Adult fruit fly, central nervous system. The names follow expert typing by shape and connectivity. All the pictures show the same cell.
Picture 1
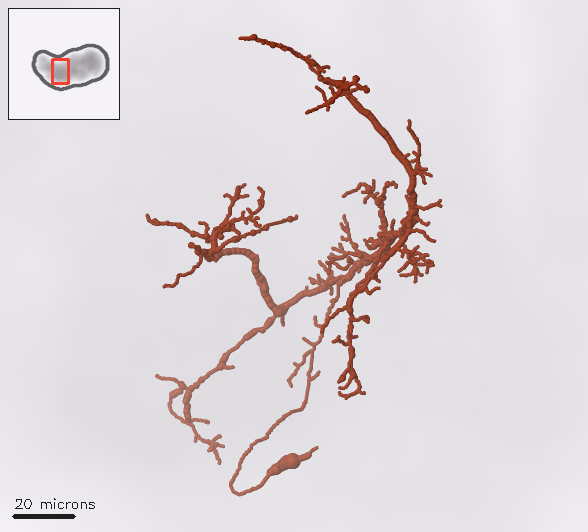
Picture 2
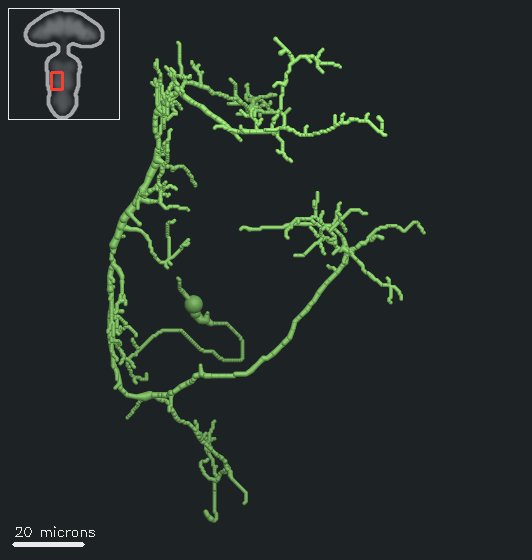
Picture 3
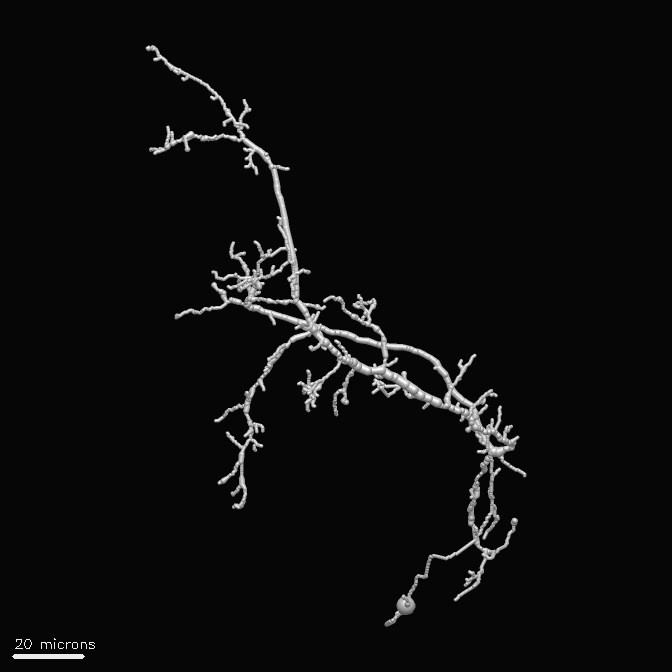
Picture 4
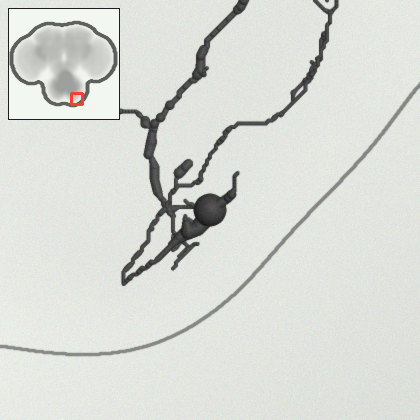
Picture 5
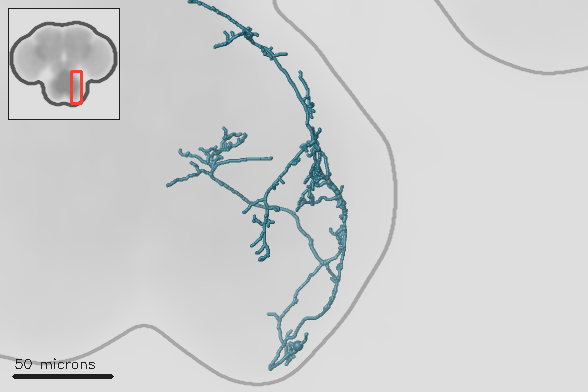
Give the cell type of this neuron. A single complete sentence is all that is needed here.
This neuron is assigned to the cell type IN13A022.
